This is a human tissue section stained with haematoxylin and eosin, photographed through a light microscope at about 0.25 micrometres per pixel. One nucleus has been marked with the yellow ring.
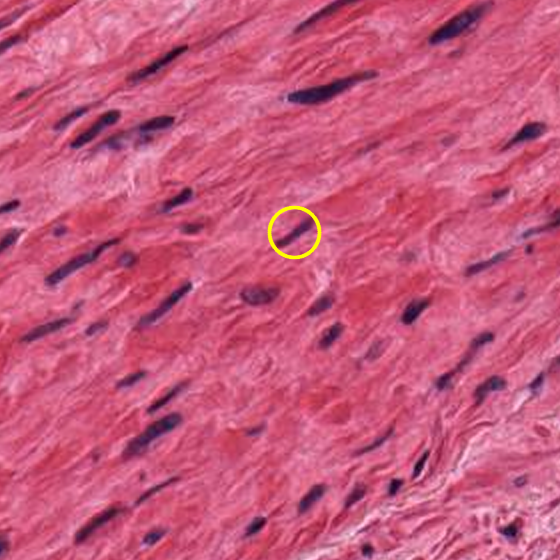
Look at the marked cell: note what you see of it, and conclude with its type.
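The nucleus is long and thin, a slender rod that is dark purple. No cell border can be made out; the pink cytoplasm around the nucleus blends into the surrounding wavy pink fibres. The cell lies within a dense layer of pink fibres running parallel to its long axis, with no lumen or space beside it. Type of cell: smooth muscle cell.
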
